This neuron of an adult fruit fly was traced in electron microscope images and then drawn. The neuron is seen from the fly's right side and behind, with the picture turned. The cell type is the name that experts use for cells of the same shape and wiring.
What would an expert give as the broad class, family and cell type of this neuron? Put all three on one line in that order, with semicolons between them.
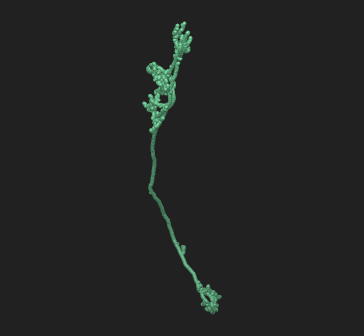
ascending neuron; hemilineage 08B; AN08B018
